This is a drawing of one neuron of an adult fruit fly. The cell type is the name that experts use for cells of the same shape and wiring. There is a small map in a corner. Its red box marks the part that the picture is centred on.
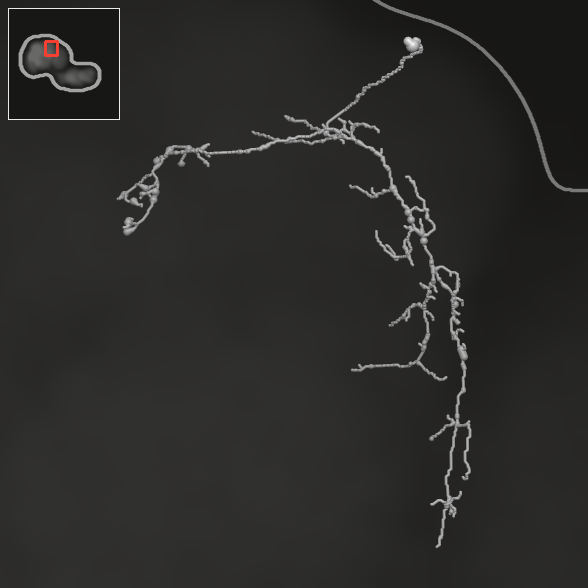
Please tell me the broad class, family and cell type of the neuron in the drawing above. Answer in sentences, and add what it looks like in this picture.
It is a central-brain intrinsic neuron. Its family is hemilineage SLPpl1. It is of cell type SLP267. The picture shows dozens of branch ends. As drawn here it is taller than it is wide.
